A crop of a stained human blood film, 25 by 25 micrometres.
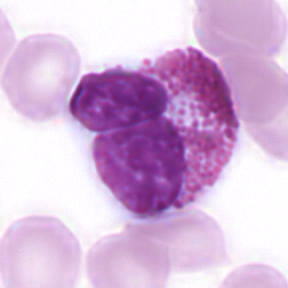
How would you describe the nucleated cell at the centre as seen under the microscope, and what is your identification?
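First, the nuclear lobes: they sit on the left side of the cell. Their chromatin is dense and dark purple, and neither lobe shows a nucleolus. The cytoplasm, by contrast, is packed with coarse round granules. This one is an eosinophil.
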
